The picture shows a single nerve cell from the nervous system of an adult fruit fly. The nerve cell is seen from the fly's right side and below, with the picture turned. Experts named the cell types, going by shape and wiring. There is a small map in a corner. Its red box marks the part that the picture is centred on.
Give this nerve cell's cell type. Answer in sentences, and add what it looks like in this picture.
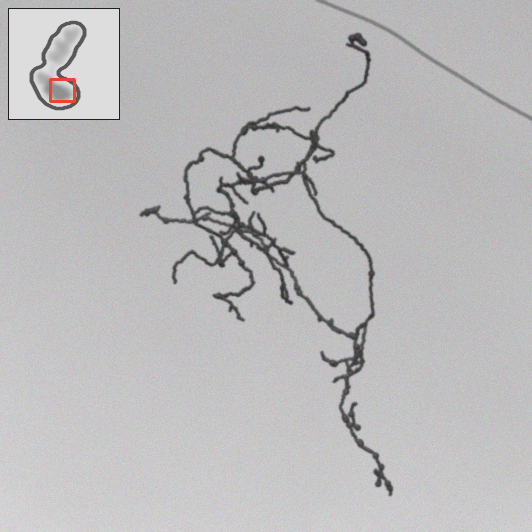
Its cell type is LC41. This is a visual projection neuron. Dozens of branch ends can be seen. As drawn here it is taller than it is wide.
